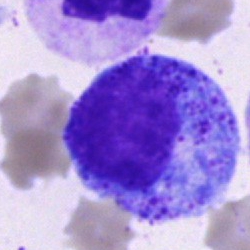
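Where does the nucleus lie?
Toward the left side of the cell, it seems.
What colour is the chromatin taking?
Deep purple.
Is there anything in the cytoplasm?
Purple granules, scattered through it, and a paler area just to the right of the nucleus.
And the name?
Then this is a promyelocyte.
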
